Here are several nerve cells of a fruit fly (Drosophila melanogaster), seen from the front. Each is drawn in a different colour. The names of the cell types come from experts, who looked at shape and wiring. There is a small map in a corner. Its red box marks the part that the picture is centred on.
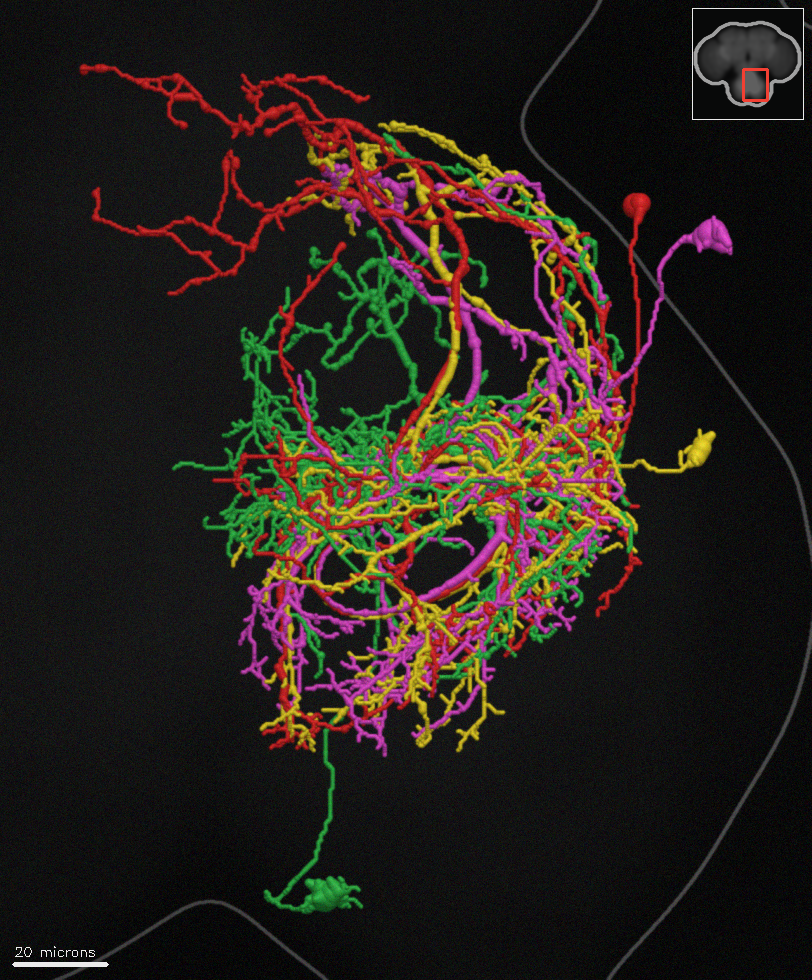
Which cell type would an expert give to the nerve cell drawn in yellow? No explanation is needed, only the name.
IN17A035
